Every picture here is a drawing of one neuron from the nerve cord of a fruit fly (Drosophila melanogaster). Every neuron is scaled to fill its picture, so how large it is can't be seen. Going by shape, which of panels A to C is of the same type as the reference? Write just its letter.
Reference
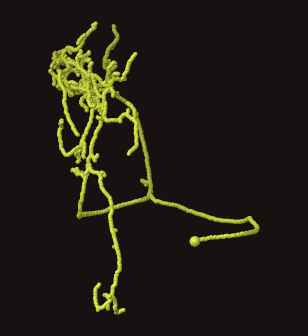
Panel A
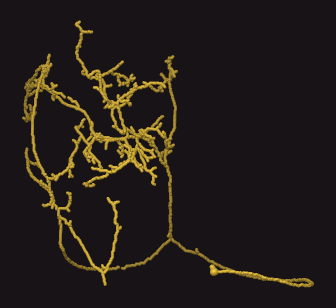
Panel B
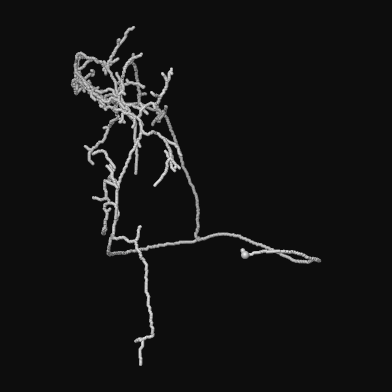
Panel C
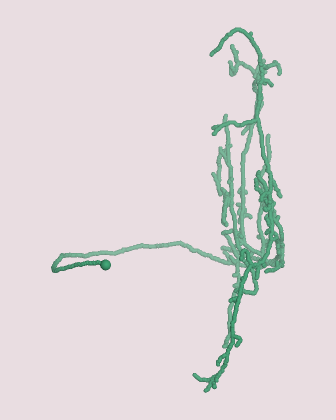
B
